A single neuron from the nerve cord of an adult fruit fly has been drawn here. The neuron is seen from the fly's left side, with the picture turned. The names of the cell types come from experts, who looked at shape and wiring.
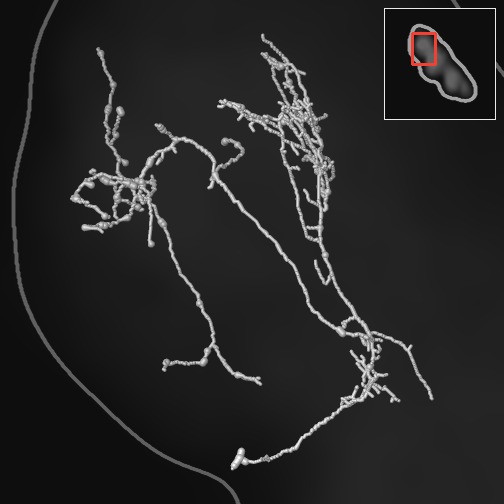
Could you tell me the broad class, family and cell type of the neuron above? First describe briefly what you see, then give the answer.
Dozens of branch ends can be seen. In this view it is about as wide as it is tall. Its broad class is nerve-cord intrinsic neuron. The family is hemilineage 12A. It is of cell type IN12A064.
